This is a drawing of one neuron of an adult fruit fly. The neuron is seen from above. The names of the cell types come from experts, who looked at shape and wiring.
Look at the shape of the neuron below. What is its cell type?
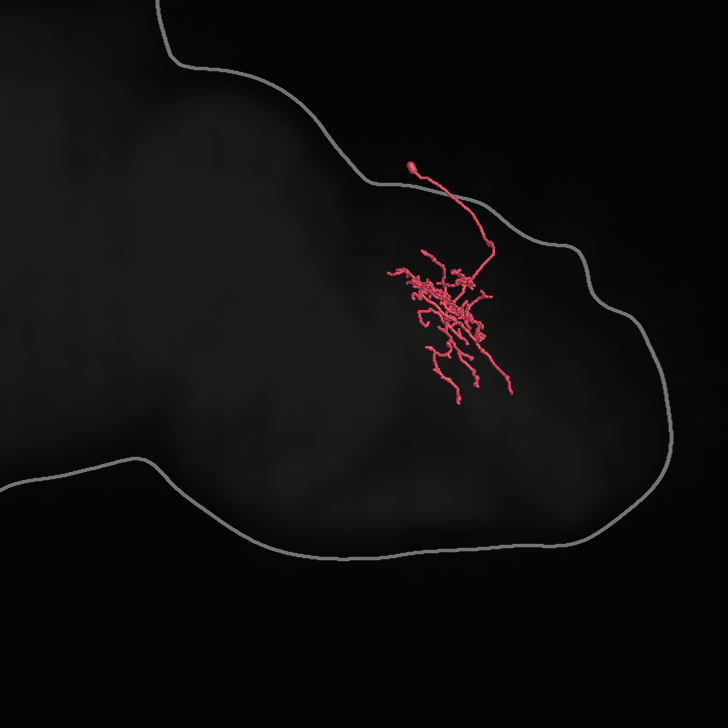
Cm8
